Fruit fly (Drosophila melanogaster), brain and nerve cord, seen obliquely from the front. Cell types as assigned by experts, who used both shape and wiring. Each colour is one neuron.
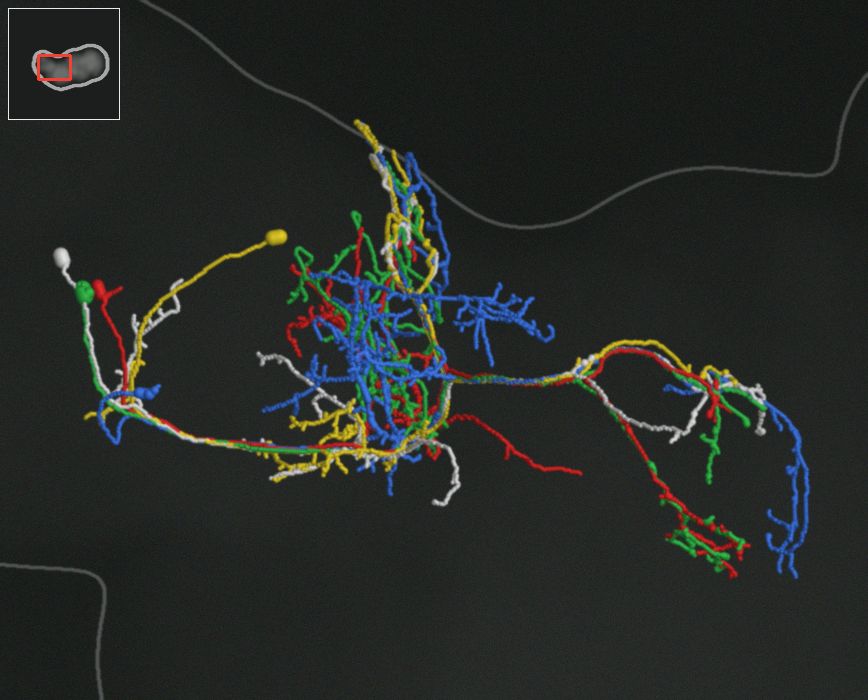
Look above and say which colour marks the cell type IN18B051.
red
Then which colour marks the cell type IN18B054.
white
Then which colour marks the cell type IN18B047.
green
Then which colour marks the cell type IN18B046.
blue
